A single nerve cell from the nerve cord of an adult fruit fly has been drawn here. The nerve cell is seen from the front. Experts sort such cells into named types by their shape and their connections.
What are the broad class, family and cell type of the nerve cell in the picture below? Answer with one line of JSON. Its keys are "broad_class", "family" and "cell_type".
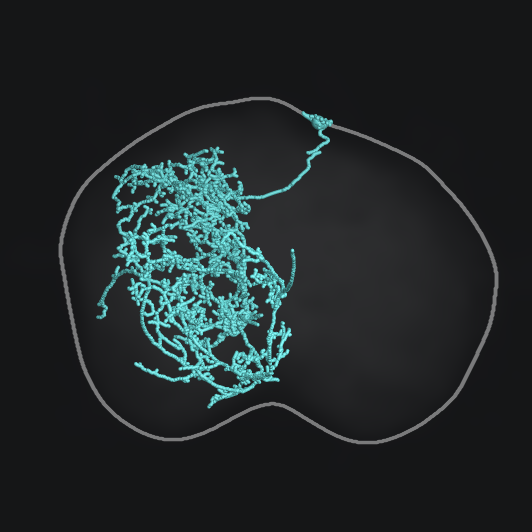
{"broad_class": "ascending neuron", "family": "hemilineage 01A", "cell_type": "AN01A006"}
